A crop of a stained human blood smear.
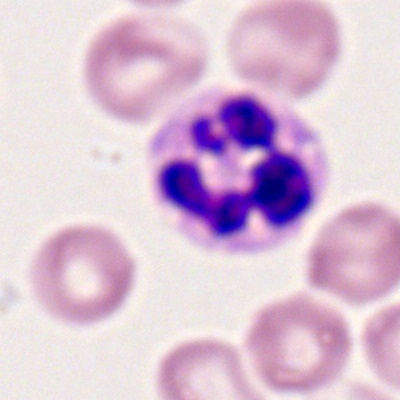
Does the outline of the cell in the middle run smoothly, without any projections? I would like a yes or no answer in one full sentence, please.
Yes, in outline this cell is smooth rather than rough.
